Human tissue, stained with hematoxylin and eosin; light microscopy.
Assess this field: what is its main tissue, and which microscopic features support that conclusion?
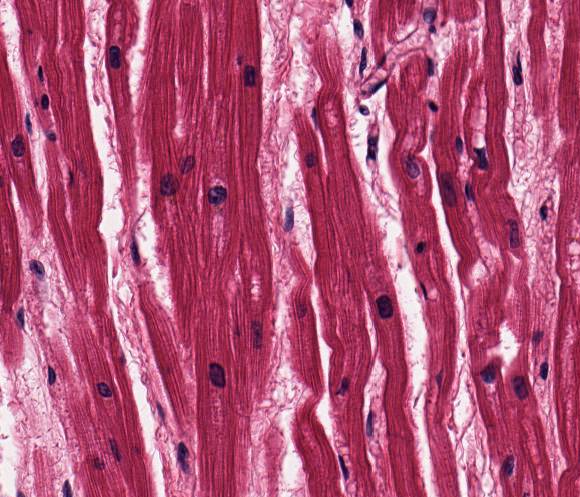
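The field mainly shows myocardium. Its deep pink-red fibres, in longitudinal section with fine lengthwise myofibrillar lines, run roughly top to bottom across the whole field. Deciding are their branching and joining with neighbours and their central oval nuclei.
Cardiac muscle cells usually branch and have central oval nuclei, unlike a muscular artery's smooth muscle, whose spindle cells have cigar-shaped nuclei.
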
